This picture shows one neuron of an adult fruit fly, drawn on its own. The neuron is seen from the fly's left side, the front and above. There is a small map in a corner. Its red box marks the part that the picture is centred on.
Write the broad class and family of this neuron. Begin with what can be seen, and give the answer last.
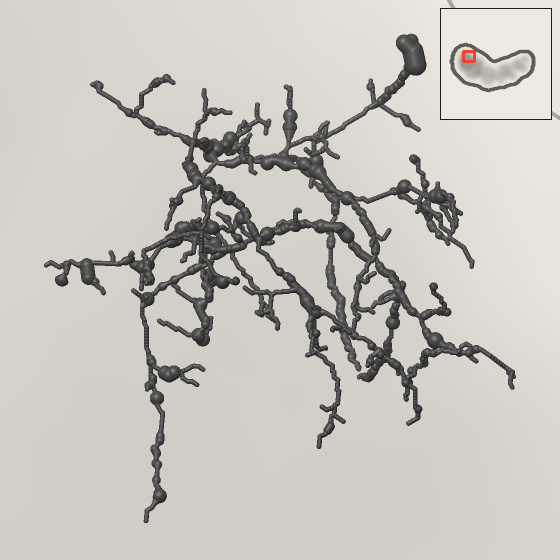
Its cell body lies at the upper right of the picture. The picture shows dozens of branch ends. This is a central-brain intrinsic neuron. The family is hemilineage SMPpd1.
